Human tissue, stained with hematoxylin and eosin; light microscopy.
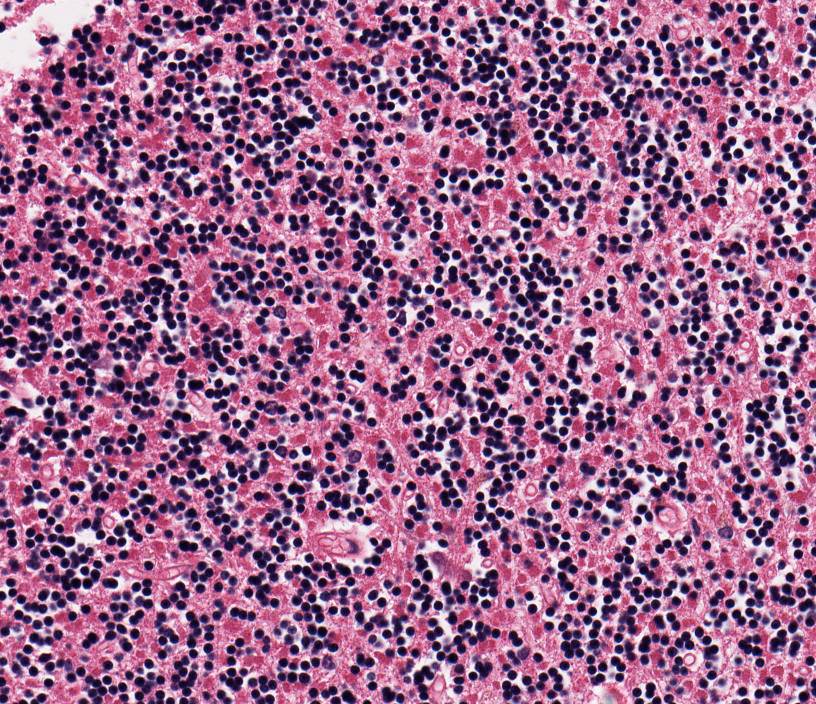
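Cerebellum. Small round dark nuclei are packed densely and fairly evenly across the field; nearly all are uniform and deeply haematoxylin-stained, with scant cytoplasm. Irregular pink eosinophilic patches lie between them. A few small thin-walled vessels are scattered, one in the lower middle.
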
